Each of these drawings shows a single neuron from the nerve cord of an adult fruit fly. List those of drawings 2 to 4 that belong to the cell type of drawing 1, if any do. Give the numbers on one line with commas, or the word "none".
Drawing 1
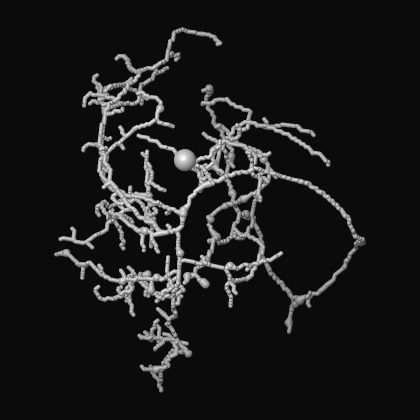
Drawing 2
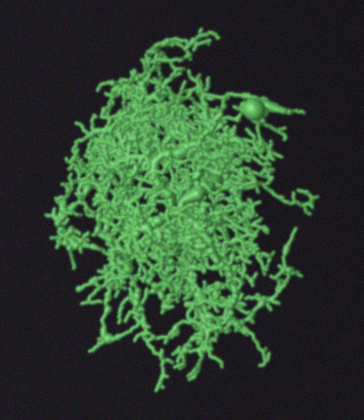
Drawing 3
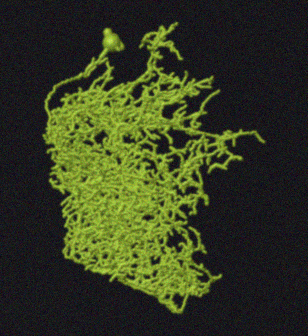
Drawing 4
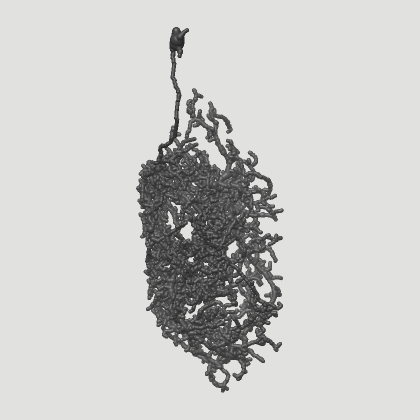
none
